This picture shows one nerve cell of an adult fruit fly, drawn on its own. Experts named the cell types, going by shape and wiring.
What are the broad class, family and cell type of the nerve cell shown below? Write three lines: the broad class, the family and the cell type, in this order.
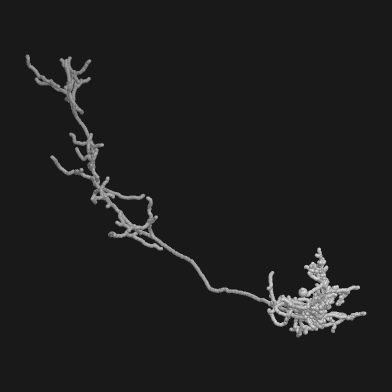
descending neuron
DNde
DNde001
